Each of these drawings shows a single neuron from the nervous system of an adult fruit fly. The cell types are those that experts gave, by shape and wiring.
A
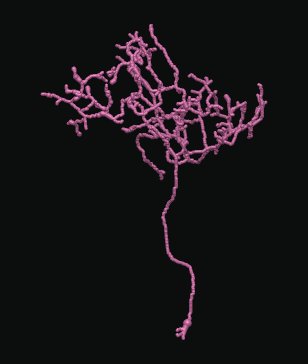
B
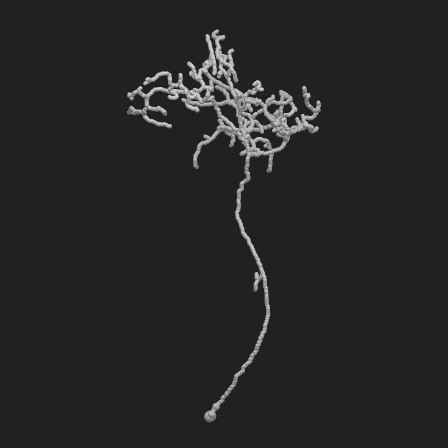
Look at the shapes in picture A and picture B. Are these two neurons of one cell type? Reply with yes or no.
yes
